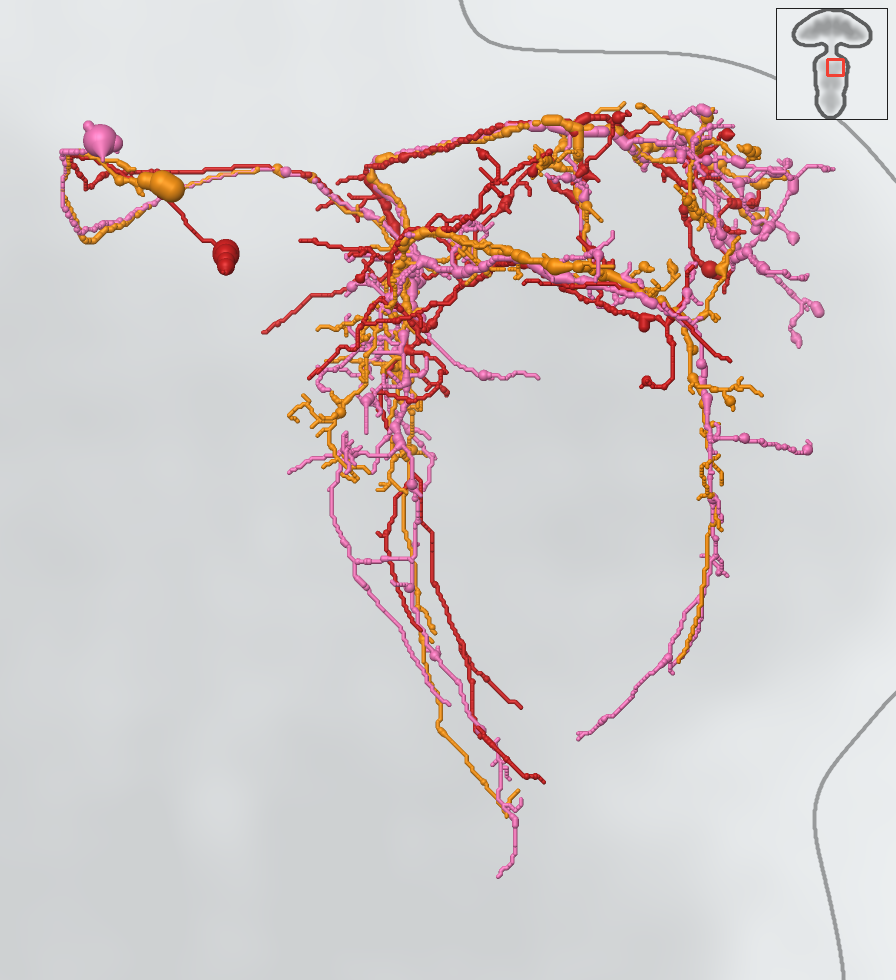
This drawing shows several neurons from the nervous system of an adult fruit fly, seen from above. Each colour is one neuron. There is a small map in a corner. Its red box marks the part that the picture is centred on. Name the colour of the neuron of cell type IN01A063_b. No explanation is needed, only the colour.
pink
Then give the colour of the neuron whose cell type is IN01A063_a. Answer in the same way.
orange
